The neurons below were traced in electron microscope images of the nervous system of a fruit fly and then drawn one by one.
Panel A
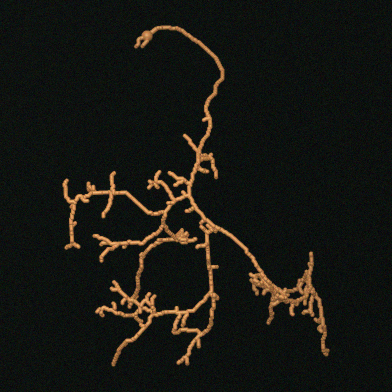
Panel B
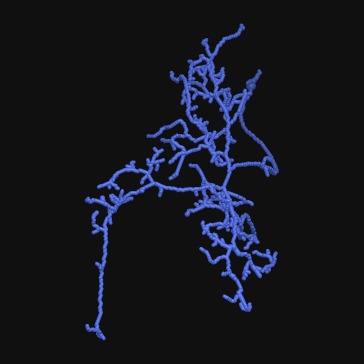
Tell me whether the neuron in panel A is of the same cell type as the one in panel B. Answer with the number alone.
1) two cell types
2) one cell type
1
